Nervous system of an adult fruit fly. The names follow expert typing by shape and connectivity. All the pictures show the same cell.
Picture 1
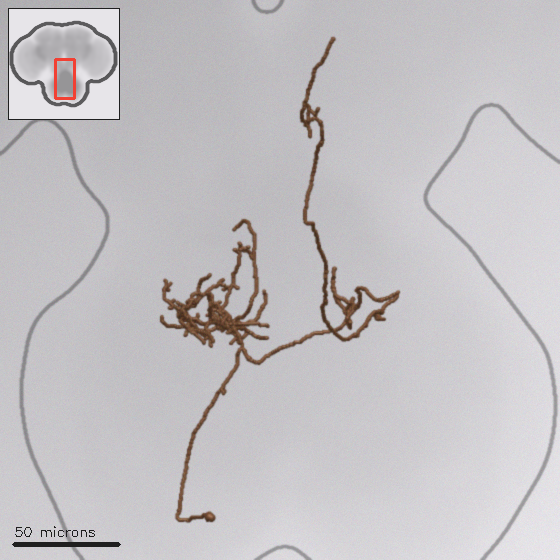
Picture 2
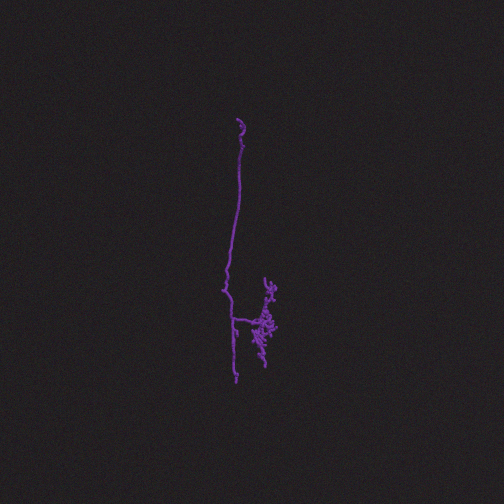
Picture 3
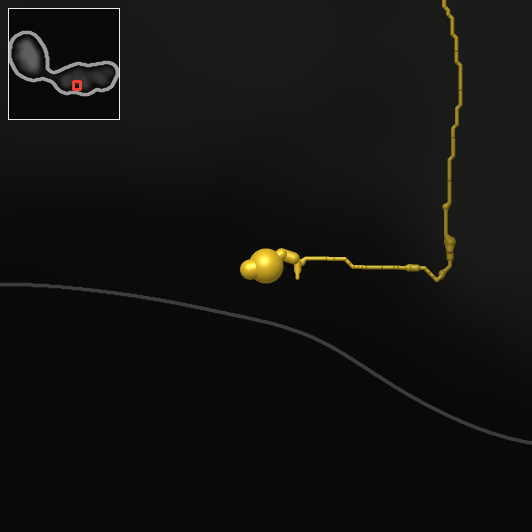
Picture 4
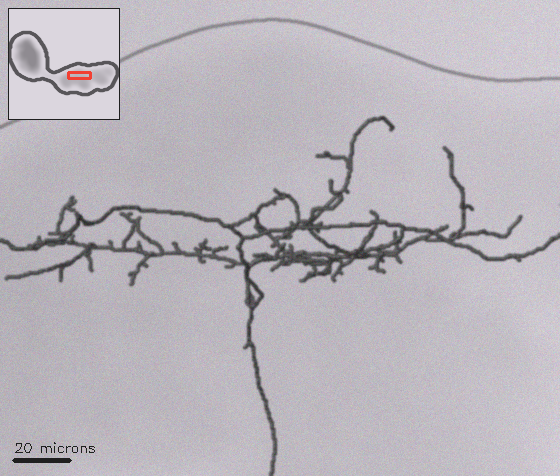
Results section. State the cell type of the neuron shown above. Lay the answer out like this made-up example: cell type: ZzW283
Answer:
cell type: AN07B060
